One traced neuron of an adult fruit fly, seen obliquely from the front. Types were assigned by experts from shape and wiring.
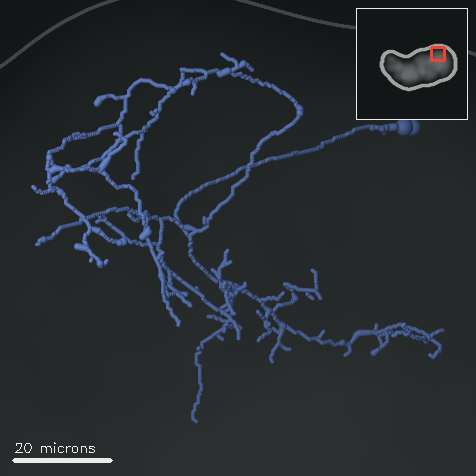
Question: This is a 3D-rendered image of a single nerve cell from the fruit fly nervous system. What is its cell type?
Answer: LHPV6h1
